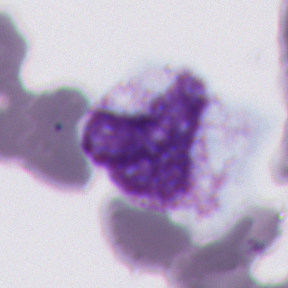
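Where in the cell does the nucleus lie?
Toward the left side.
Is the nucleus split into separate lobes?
No; it is a single irregular mass.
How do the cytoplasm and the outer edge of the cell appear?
The cytoplasm is very pale, almost colourless, and the outer edge is faint and ragged on the right side.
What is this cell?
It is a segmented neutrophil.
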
